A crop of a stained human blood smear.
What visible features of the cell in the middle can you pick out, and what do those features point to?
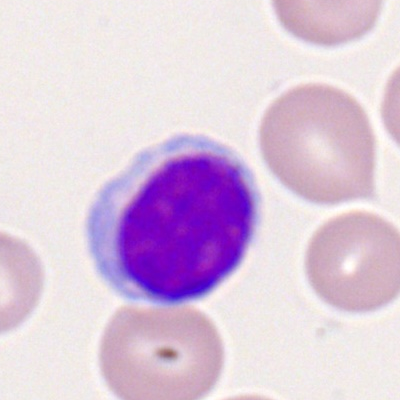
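In this cell the outline is smooth and roughly oval. Its chromatin is dense and dark purple, broken by a few paler patches. The cytoplasm forms a thin rim, broadest on the left side, and no granules can be seen within it. This is a lymphocyte.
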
